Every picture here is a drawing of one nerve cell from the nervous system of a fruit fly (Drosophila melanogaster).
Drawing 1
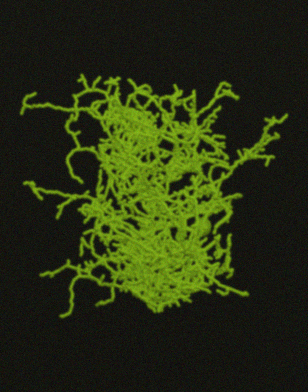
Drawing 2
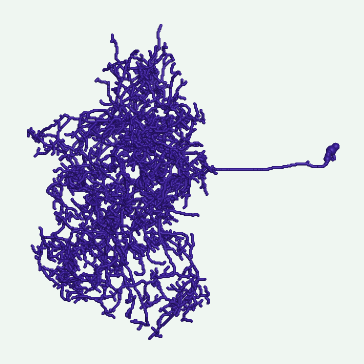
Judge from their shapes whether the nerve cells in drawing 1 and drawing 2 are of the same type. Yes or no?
no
